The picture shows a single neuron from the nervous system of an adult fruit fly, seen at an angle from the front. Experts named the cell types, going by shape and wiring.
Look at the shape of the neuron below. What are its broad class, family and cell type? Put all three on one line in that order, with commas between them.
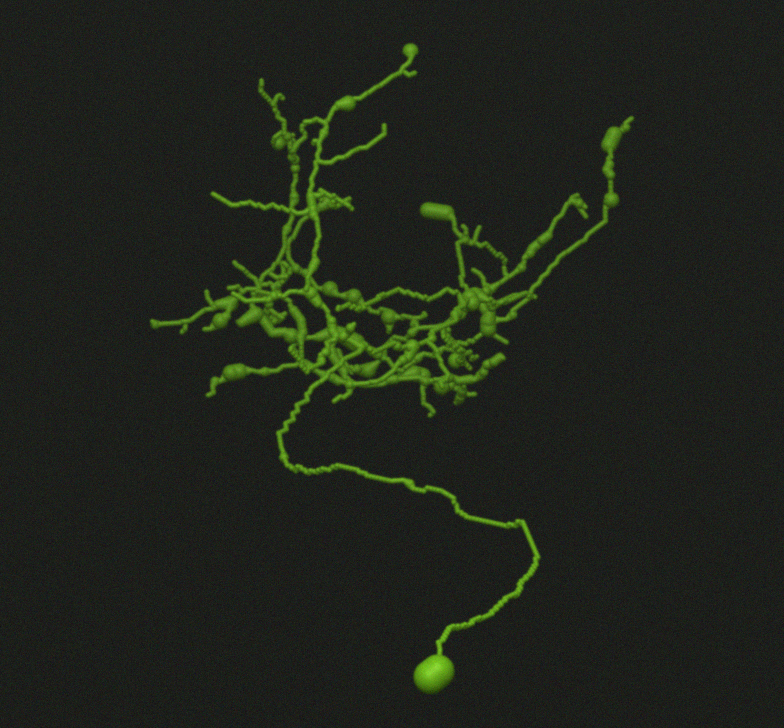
nerve-cord intrinsic neuron, hemilineage 14A, IN14A110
